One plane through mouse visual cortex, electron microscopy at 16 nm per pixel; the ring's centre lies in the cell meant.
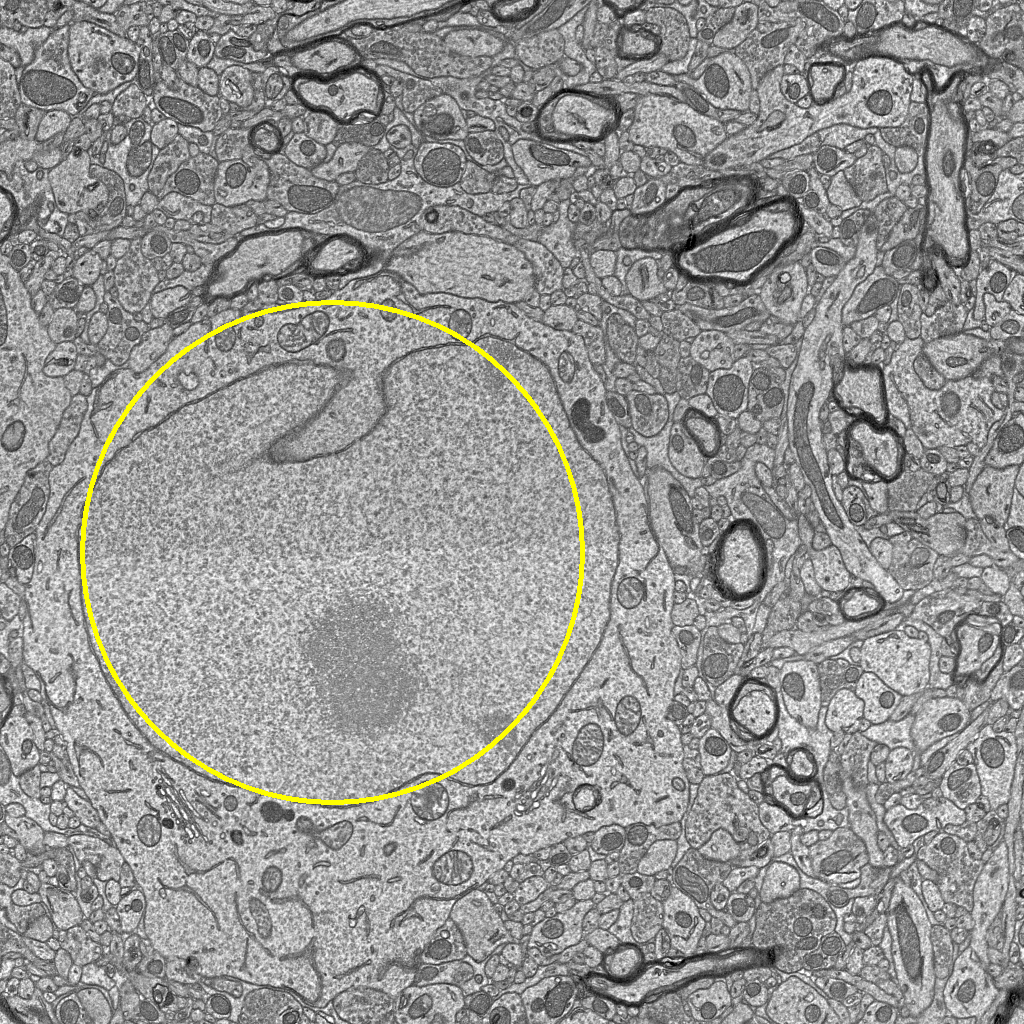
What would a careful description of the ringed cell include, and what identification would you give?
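Look at how the nucleus fills most of the ring: it's large and roughly round. There's a single deep fold of the envelope dipping in from the upper side. The chromatin is pale and evenly spread, no dark clumps along the envelope, and there's one darker, finely granular patch below the centre. This one's an excitatory neuron.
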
